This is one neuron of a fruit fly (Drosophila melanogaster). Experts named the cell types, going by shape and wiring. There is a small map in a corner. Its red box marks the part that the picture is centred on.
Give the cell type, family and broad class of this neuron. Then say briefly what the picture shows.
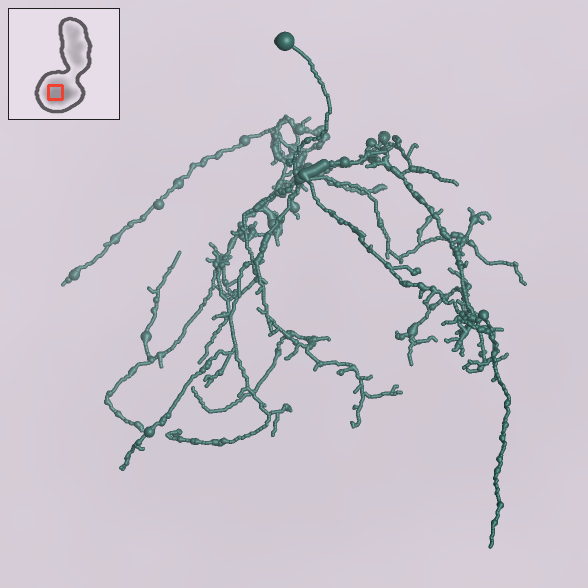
Its cell type is CB2896. The family is hemilineage PSp3. This is a central-brain intrinsic neuron. The cell body is at the top of the picture. Dozens of branch ends can be seen.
